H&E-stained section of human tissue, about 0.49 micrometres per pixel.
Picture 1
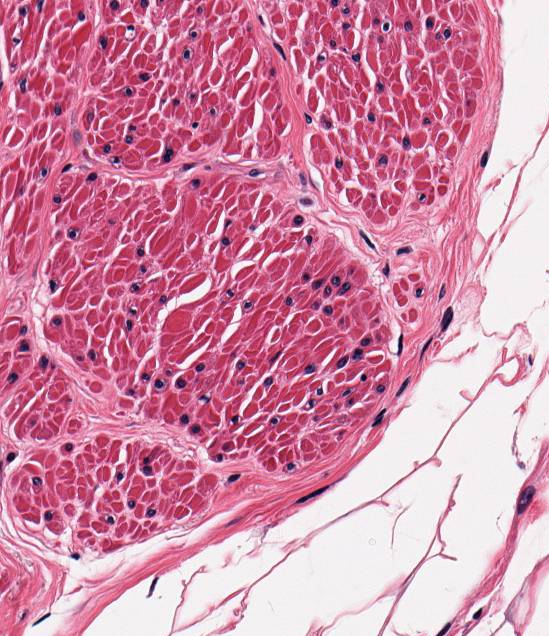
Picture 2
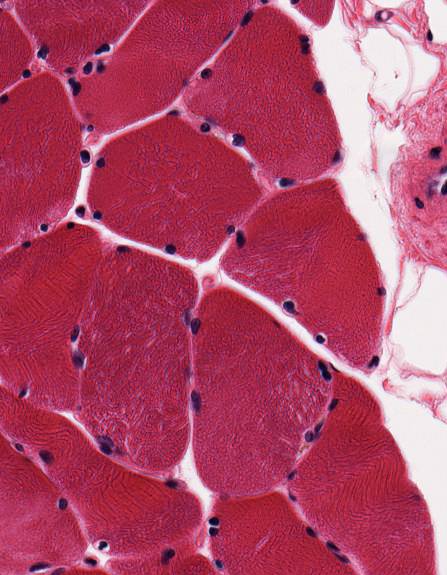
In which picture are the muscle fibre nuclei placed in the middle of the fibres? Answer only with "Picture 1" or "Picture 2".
Picture 1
